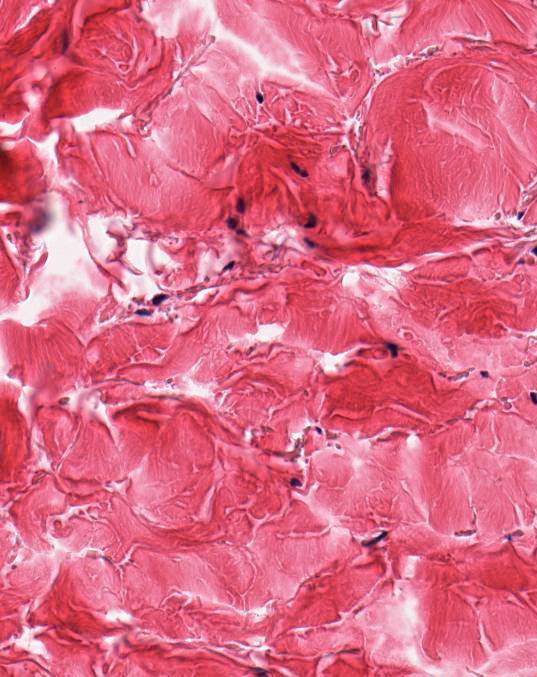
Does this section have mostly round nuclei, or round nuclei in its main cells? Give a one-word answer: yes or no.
No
